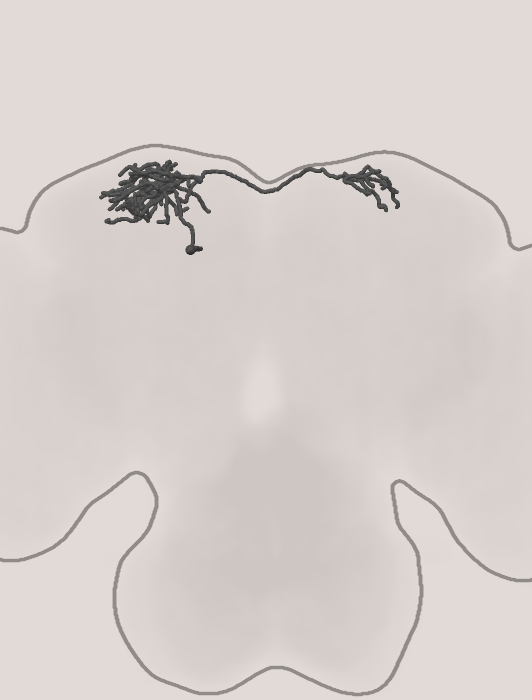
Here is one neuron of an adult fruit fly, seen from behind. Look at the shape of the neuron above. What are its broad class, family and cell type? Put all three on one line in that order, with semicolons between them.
central-brain intrinsic neuron; hemilineage DM6_dorso_lateral; SLP405_c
